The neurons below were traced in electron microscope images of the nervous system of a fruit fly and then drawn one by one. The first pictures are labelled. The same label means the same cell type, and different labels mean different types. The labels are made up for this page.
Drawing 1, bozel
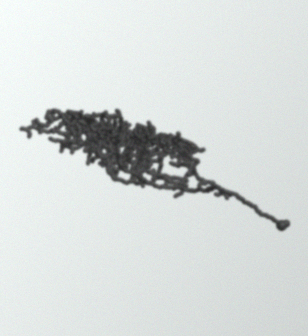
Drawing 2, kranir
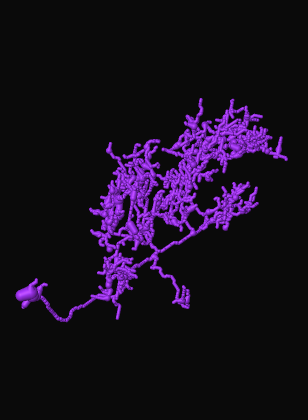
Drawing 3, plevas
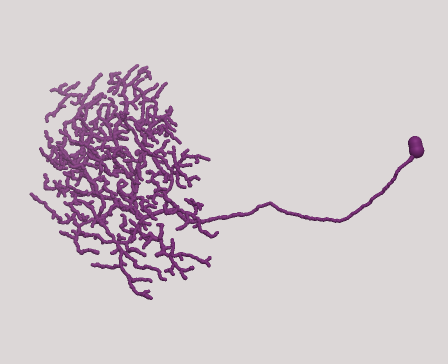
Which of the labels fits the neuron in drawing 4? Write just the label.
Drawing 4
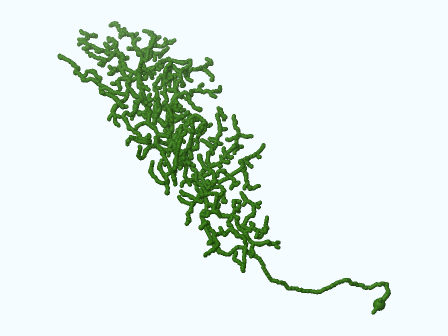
plevas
